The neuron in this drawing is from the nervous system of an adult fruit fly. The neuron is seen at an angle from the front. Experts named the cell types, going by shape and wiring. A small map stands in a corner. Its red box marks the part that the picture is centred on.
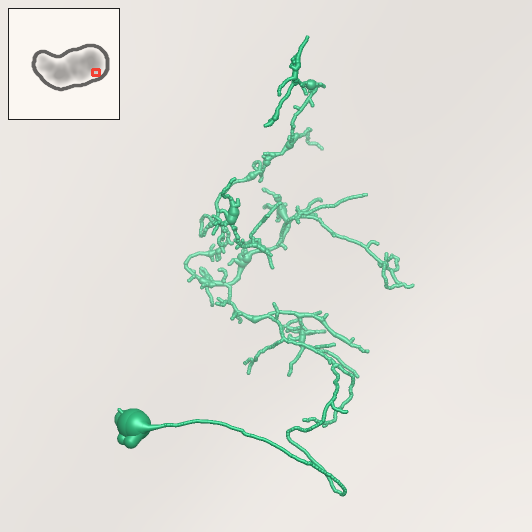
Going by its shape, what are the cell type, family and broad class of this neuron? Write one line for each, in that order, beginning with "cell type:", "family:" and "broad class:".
cell type: Dm2
family: Dm
broad class: optic-lobe intrinsic neuron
